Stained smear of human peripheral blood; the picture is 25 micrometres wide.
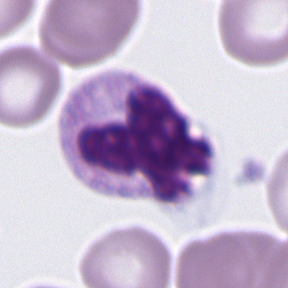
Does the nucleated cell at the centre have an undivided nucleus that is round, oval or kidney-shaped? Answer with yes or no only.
No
